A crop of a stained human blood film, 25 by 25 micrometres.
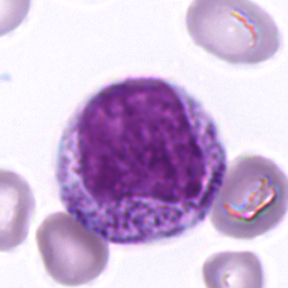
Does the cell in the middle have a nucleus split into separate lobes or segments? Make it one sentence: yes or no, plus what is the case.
No, the cell's nucleus forms one compact piece that is round, oval or kidney-shaped.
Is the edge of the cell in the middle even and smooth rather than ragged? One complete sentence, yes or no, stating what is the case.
Yes, no projections, blebs or ragged parts break the cell's outline.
